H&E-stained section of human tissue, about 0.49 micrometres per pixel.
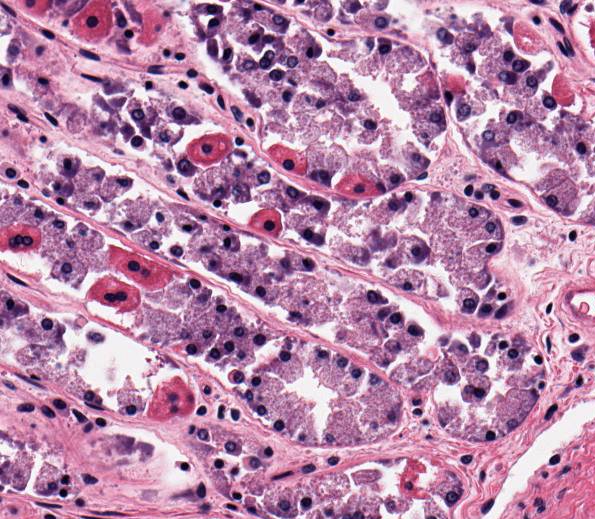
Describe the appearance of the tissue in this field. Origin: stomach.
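What strikes me first are elongated, cell-filled units running diagonally from upper left to lower right. Within them, most cells have granular purple cytoplasm and small round dark nuclei. Thin pink septa holding flattened spindle-shaped nuclei separate the units. And in the lower right corner, denser pink fibrous tissue takes over.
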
